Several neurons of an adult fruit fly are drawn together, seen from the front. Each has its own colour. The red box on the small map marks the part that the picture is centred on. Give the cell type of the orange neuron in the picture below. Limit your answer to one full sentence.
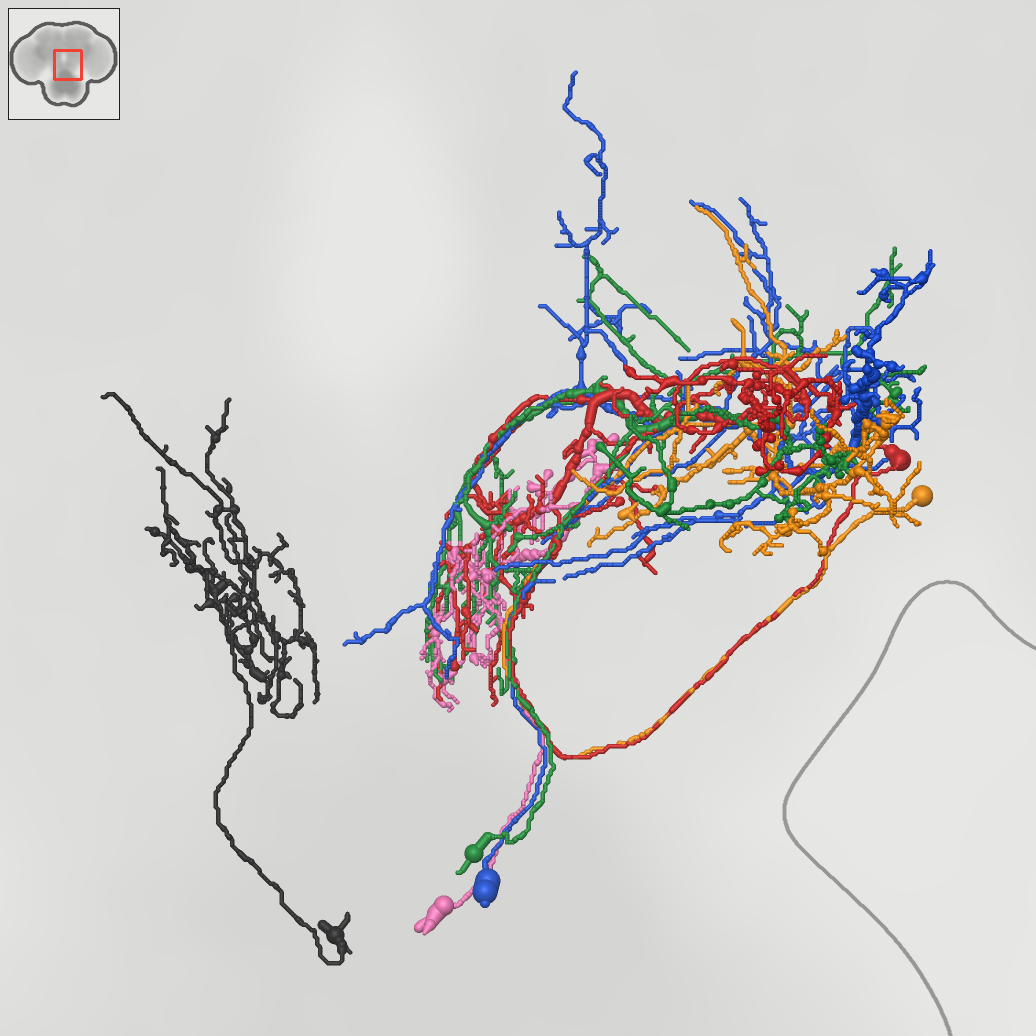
This neuron has been assigned cell type CB1601.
